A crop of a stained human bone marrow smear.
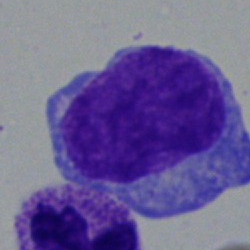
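Blast, the central cell in a stained bone marrow smear. Its outline looks irregular, with uneven bulges along the edge. I notice the cytoplasm forms a wider band at the lower right of the nucleus than at the upper left. That cytoplasm is pale greyish blue, and I see no distinct purple granules in it.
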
